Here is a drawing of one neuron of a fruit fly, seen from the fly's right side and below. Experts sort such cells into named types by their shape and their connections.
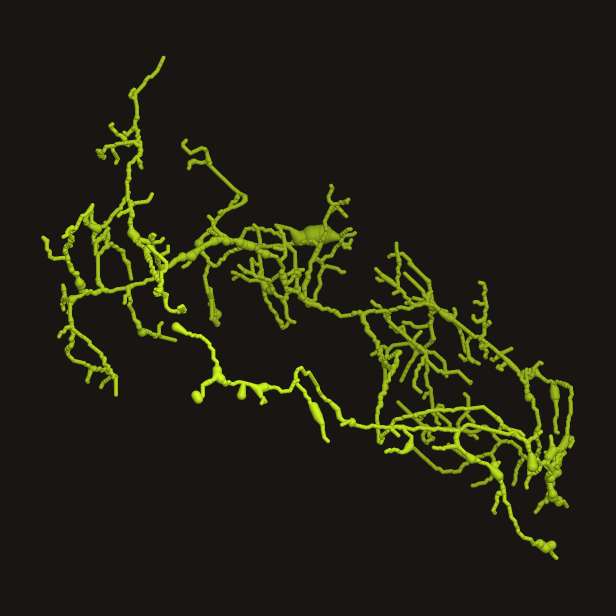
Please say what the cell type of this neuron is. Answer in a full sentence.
The cell type is SLP310.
